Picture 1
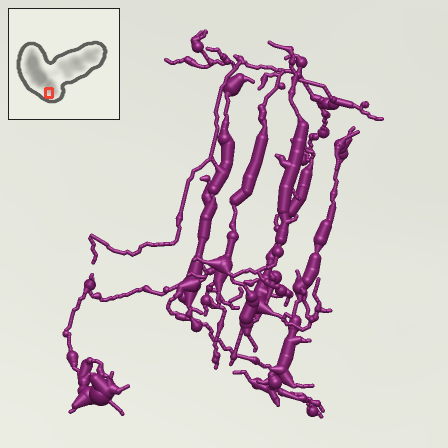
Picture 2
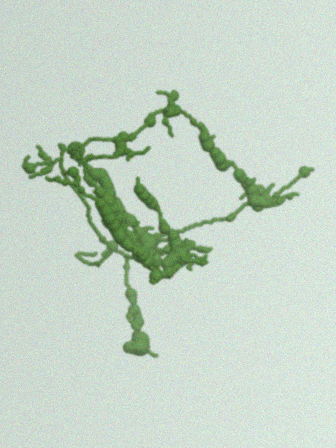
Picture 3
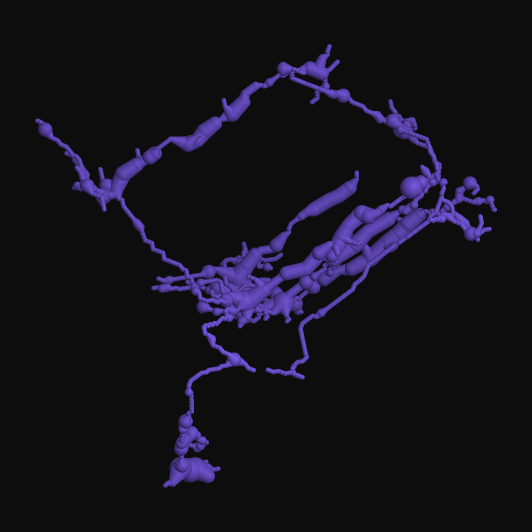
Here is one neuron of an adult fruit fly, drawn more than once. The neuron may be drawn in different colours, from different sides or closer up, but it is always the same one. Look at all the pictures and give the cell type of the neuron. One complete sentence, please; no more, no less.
The cell type of this neuron is Dm9.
